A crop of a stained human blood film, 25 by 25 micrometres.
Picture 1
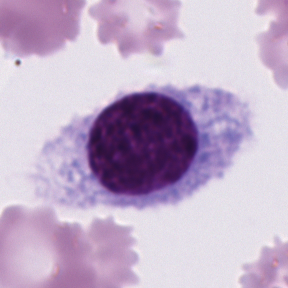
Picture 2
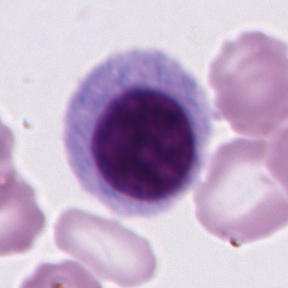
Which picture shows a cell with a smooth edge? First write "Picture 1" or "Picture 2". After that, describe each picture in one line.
Picture 2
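Picture 1: The cell's edge is ragged and indistinct rather than smooth.
Picture 2: The cell outline is smooth and rounded, without indentations.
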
